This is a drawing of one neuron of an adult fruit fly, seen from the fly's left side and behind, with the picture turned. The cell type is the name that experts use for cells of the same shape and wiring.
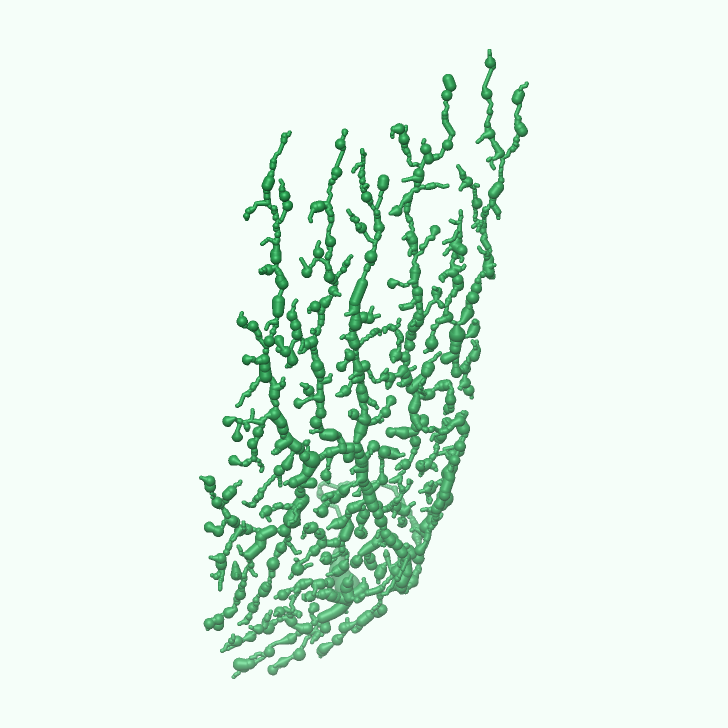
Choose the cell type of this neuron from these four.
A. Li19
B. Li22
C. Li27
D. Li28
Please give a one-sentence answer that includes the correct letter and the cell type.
Of all the options, it is D, Li28, that is the neuron's cell type.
